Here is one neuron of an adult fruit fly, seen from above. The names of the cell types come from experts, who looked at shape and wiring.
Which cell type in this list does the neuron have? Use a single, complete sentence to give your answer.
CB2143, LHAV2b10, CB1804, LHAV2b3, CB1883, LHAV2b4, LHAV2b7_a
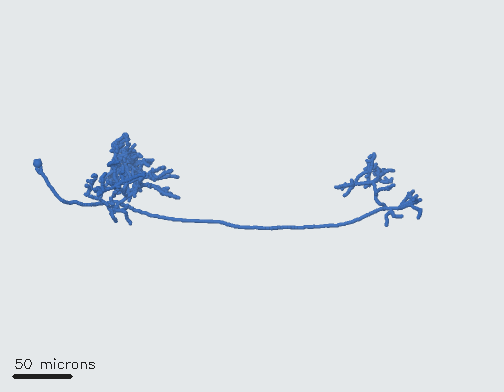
What this neuron is, by cell type, is CB1883.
